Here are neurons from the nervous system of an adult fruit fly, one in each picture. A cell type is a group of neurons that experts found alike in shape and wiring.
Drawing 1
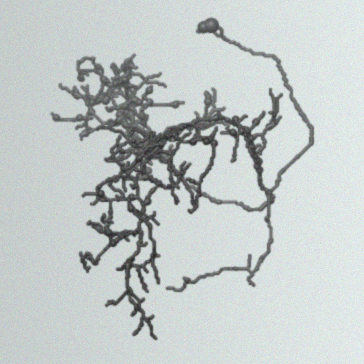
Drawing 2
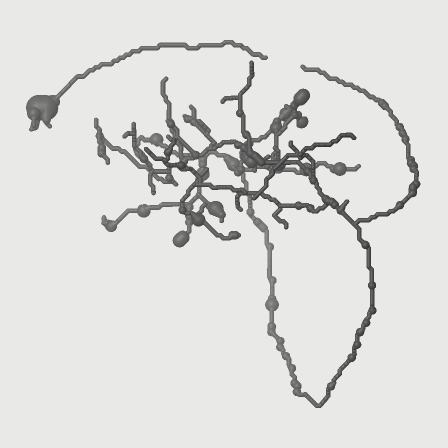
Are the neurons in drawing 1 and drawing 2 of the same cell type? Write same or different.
different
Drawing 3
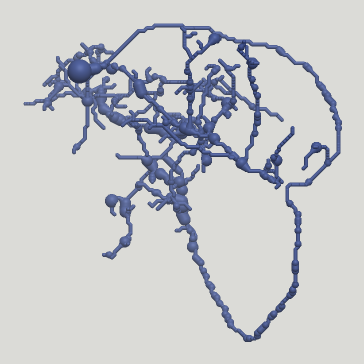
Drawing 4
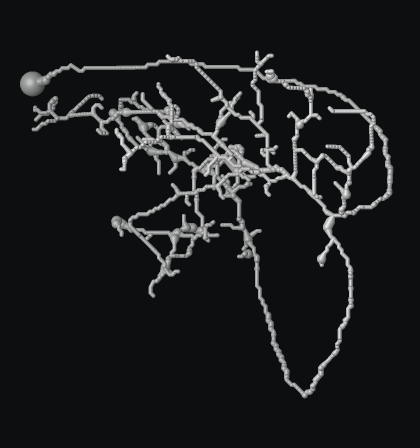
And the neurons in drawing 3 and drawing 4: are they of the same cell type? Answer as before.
same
